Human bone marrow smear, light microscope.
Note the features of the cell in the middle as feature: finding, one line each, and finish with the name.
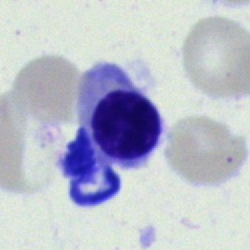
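Chromatin: dense, very dark purple
Nucleolus: none visible
Cytoplasm: pale blue, mostly above and left of nucleus
Granules: none visible in cytoplasm
Name: erythroblast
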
